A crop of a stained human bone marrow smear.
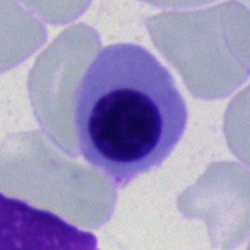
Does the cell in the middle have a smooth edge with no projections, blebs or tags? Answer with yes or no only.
No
